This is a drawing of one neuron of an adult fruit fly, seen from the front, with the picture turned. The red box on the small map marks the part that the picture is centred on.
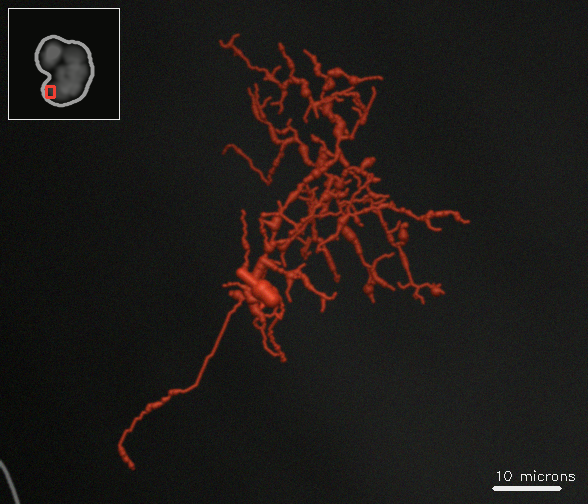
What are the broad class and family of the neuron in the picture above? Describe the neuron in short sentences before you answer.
The cell body is in the middle of the picture. From top to bottom in the picture it spans about 65 microns. The picture shows dozens of branch ends. This is an optic-lobe intrinsic neuron. Its family is Lawf.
